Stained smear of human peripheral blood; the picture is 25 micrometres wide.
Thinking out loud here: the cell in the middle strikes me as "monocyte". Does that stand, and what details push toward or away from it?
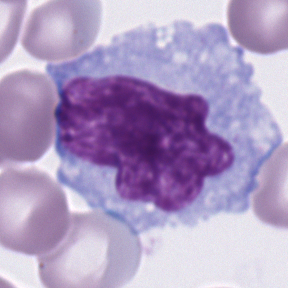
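Monocyte works, yes. What keeps hairy cell out is the edge: the outline is irregular, but with small scalloped bumps.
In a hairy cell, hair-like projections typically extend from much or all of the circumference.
Scalloped bumps are not hair-like projections, so the outline speaks against hairy cell. The cytoplasm is abundant and pale greyish blue, which speaks for monocyte.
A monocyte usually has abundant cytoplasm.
Two things would suit either name: no distinct nucleoli can be seen, and the cytoplasm shows no coarse or brightly coloured granules.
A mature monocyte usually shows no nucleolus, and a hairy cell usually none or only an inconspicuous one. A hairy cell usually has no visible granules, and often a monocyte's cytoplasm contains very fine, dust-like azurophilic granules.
The nucleus itself is irregularly folded, with several blunt lobes along its lower and right edges.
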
